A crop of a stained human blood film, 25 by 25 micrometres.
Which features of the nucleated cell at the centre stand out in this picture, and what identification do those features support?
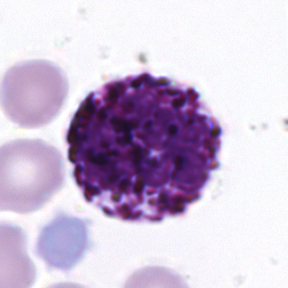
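Outline: round, slightly bumpy where granules sit at the edge. Nucleus: its outline cannot be traced, since granules lie over it. Granules: clearly varied in size. Background: pale, showing between granules mainly near the lower edge. Name: basophil.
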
